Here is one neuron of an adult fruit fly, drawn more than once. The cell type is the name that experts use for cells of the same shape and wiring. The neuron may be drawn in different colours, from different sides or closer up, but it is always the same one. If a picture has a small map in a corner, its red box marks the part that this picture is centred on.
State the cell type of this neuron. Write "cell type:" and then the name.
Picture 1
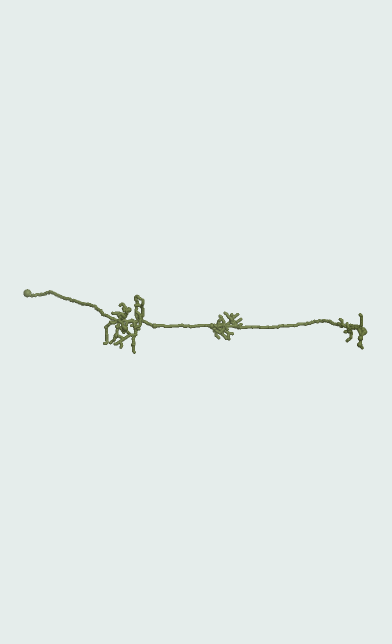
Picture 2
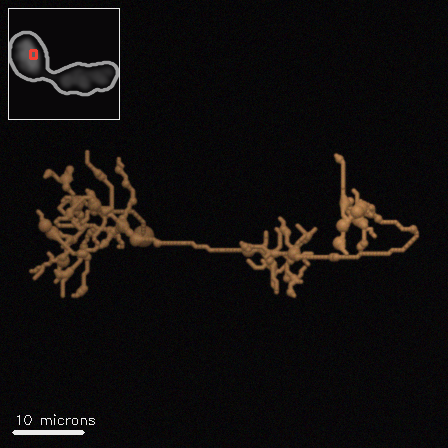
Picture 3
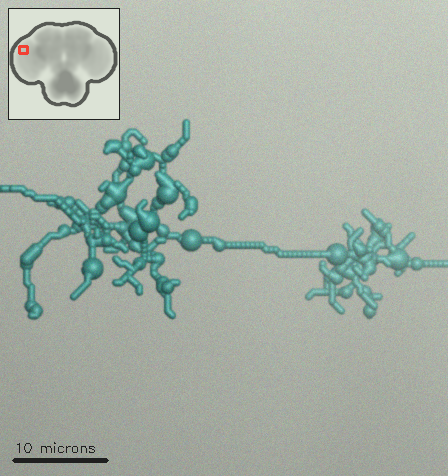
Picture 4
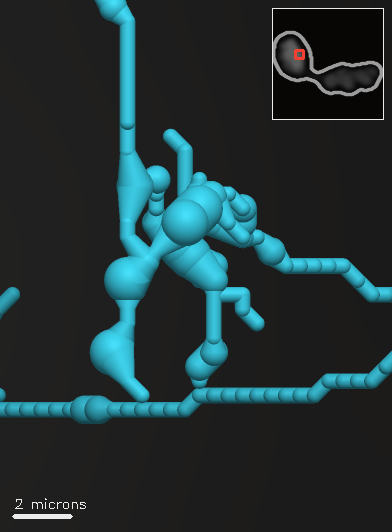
cell type: Tm6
